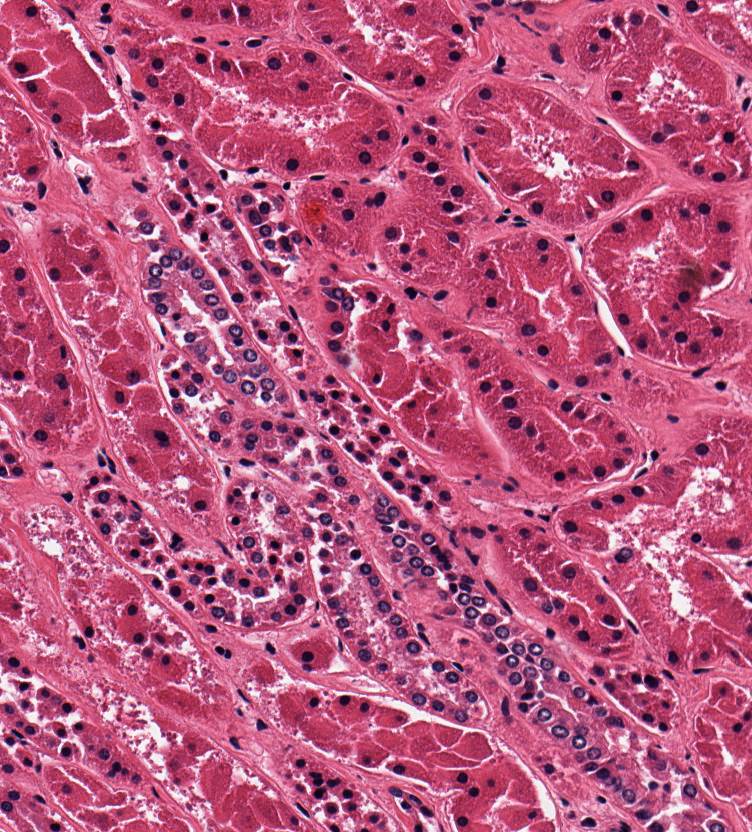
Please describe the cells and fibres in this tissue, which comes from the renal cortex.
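Tubules crowd the whole field, cut lengthwise and obliquely, and most seem to run from upper left to lower right. Lining most of them I see large cells with plentiful granular eosinophilic cytoplasm and round, central nuclei. Through the centre, though, a diagonal band holds narrower tubules; their cells have paler, scantier cytoplasm and crowded round nuclei. Those nuclei look vesicular: a dark rim, a paler centre.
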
